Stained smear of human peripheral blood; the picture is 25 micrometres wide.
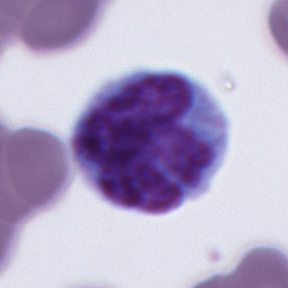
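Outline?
Round and smooth; cell about 13 micrometres across.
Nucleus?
Divided by deep clefts into several lobes; about 12 micrometres across, filling about 80% of the cell's area; chromatin coarse, clumped, dark purple.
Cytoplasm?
A thin pale blue-grey rim, widest at the upper right.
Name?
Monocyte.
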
